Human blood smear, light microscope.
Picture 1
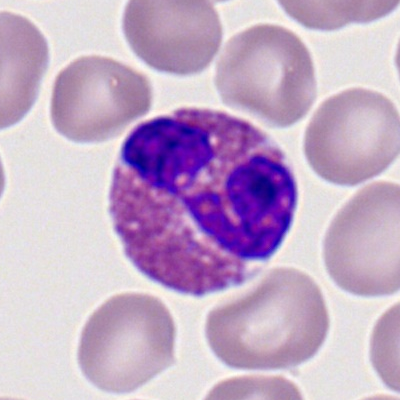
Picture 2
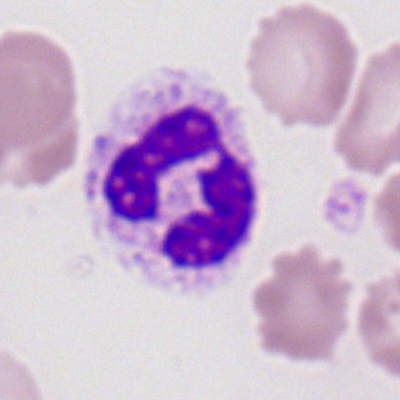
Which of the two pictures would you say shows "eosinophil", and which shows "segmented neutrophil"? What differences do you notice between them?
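Picture 1 shows an eosinophil, and picture 2 shows a segmented neutrophil. In the eosinophil the nucleus has two lobes, which lie in the upper and right parts of the cell.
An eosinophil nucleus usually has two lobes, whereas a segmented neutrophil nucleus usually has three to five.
The eosinophil's cytoplasm is packed with many pink granules.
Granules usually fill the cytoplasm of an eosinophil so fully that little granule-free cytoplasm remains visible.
In the segmented neutrophil the cytoplasm is pale pinkish-lilac and holds many fine, faint granules.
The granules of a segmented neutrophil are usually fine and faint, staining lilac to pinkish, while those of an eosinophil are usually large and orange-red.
The outlines also differ: round and smooth in picture 1, roughly round with a slightly uneven edge in picture 2. Both cells have dark purple, clumped chromatin, coarsely so in picture 2, and neither nucleus shows a nucleolus. A small platelet lies just to the right of the segmented neutrophil without touching it.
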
